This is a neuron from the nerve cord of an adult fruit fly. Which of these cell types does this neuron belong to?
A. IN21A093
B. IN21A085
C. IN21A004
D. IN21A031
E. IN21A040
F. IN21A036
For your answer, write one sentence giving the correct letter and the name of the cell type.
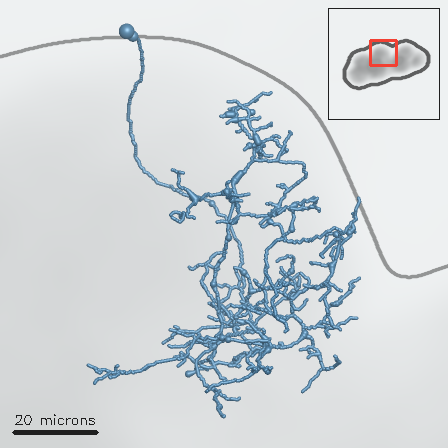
Here the neuron is of cell type IN21A085, corresponding to option B.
